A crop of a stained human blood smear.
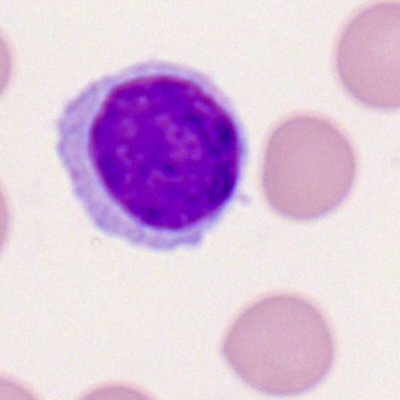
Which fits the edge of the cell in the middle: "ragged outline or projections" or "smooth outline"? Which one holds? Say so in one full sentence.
It is a rough edge that this cell shows.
